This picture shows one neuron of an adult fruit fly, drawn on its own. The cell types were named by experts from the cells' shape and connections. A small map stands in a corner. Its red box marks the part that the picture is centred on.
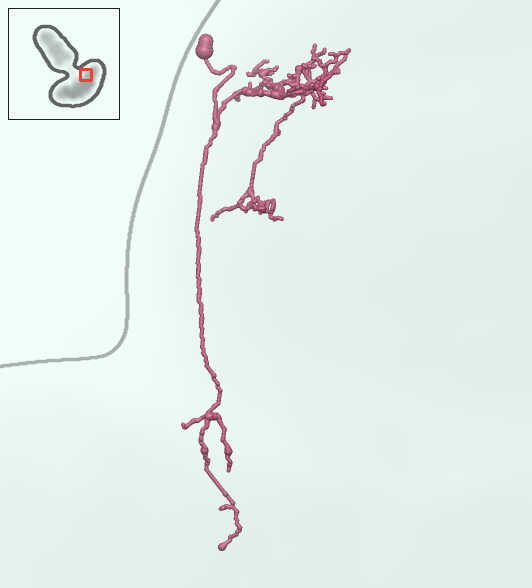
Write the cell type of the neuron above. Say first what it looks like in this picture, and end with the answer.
It is in the brain and does not reach the nerve cord. Its cell body lies at the top of the picture. Dozens of branch ends can be seen. Its broad class is visual projection neuron. It is of cell type LLPC2.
